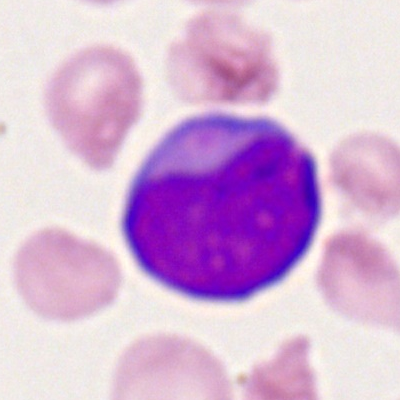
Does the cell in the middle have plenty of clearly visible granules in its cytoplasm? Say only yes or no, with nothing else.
No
